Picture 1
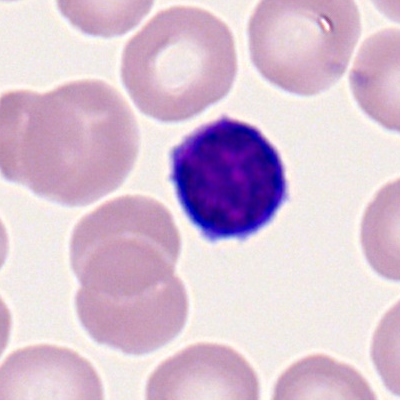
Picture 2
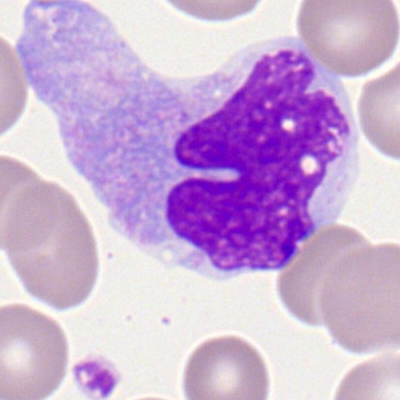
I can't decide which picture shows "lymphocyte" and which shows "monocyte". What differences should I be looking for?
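You've got the lymphocyte in the first picture and the monocyte in the second. The lymphocyte's cytoplasm is scant, a very thin rim at most, whereas the monocyte's is abundant and covers more area than its nucleus.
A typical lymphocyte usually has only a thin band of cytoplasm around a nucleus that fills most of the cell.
The monocyte's cytoplasm is a pale greyish blue-lilac with fine, faint pinkish granules throughout; the lymphocyte shows no granules or vacuoles.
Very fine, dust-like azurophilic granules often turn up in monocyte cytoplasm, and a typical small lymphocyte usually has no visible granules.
Then the nucleus: the monocyte's is folded, with a deep narrow cleft running in from its left side, and a few small clear round spots lie over it.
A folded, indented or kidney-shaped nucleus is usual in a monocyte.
Chromatin is dark purple in both, but dense and coarsely clumped in the lymphocyte and mottled rather than smooth in the monocyte.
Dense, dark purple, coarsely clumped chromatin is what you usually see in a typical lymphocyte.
The lymphocyte's outline is roughly round, and no nucleoli show in its nucleus.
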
